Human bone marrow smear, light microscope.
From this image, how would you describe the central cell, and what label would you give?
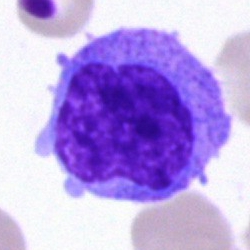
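The nucleus occupies most of the cell and shows a shallow indentation along its lower edge. The rim of cytoplasm is wider on the right side than on the left. No clear vacuoles are present in the cytoplasm. This cell is a monocyte.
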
